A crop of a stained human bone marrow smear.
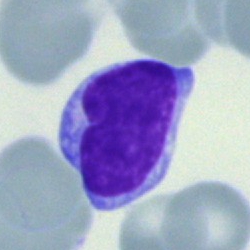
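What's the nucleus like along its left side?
It has a single notch cut into it there.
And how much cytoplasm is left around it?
Not much, since the nucleus fills most of the cell: just a narrow blue rim, widest on the left, with no granules you can see.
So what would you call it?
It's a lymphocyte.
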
